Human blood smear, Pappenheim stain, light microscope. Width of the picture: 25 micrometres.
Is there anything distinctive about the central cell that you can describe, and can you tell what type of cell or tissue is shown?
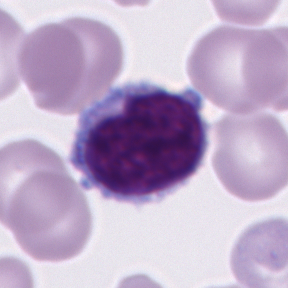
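The outline of the cell is ragged rather than smooth all the way round. Small pale-blue blebs and fine projections stand out from its edge, most plainly on the left side. The chromatin is dark purple and coarsely clumped, and the cytoplasm shows no distinct coloured granules. The cell is a typical lymphocyte.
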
